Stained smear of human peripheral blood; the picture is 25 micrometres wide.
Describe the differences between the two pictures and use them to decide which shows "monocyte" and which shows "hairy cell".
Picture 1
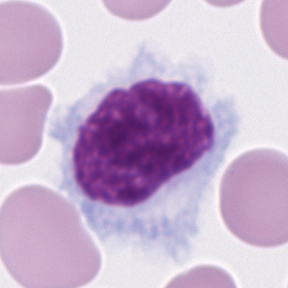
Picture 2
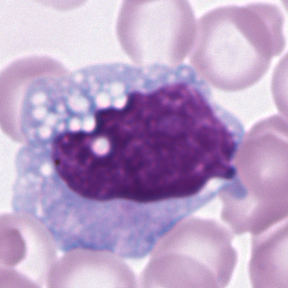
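The hairy cell is in picture 1, and picture 2 holds the monocyte. Look first at the edges: the hairy cell's border is ragged, with many fine hair-like projections, whereas the monocyte's outline is irregular, with slightly angular edges.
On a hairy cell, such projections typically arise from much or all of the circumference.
In the hairy cell the cytoplasm is pale blue and surrounds the nucleus on all sides; in the monocyte it is abundant and pale greyish blue.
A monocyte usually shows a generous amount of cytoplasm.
Now the vacuoles: the hairy cell has none, while in the monocyte many clear vacuoles crowd the upper left part of the cytoplasm, and one clear round vacuole overlies the left part of the nucleus.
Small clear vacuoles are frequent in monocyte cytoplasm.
Neither cell shows granules of note: there are no distinct granules in the hairy cell and no coarse dark ones in the monocyte.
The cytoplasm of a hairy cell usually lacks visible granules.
Last, the nuclei: the hairy cell's chromatin is dark purple and blotchy rather than smooth, and the monocyte's nucleus is irregular, with a notch on its upper left side, and measures about 16 by 11 micrometres.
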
